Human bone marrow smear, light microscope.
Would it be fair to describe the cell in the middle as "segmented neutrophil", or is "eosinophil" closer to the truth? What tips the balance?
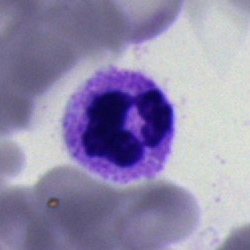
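This is a segmented neutrophil, not an eosinophil. First point: the nucleus is divided into at least three lobes.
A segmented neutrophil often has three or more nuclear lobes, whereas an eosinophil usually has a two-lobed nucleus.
Second point: the granules are fine and purple, and they fill the cytoplasm evenly.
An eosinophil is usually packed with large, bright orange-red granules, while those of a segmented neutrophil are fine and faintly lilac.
Beyond these, the outline is round and the chromatin is dark purple and densely clumped.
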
